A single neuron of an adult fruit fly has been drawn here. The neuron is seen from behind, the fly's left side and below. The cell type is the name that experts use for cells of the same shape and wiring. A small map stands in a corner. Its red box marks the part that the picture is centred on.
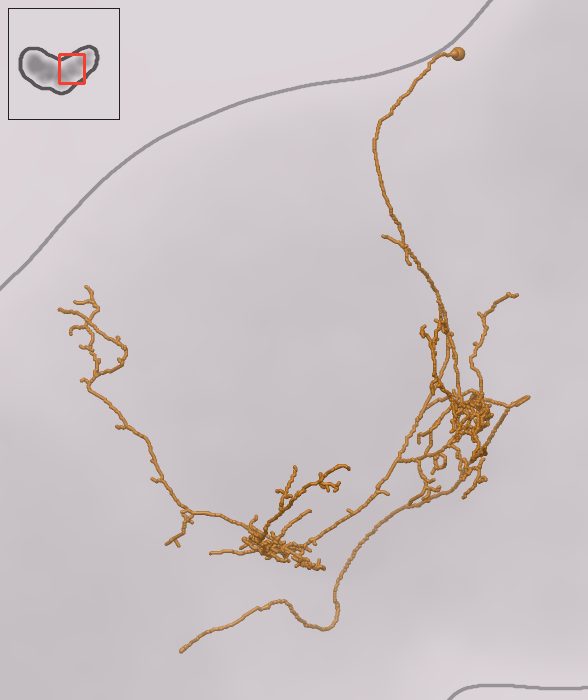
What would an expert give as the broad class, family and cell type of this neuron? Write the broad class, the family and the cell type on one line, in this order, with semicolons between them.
nerve-cord intrinsic neuron; hemilineage 23B; IN23B059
